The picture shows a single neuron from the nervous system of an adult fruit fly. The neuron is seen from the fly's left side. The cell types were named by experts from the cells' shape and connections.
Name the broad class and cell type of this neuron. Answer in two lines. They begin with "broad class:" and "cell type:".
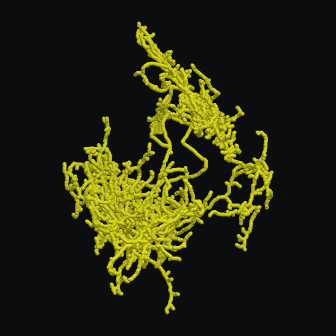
broad class: central-brain intrinsic neuron
cell type: AVLP593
